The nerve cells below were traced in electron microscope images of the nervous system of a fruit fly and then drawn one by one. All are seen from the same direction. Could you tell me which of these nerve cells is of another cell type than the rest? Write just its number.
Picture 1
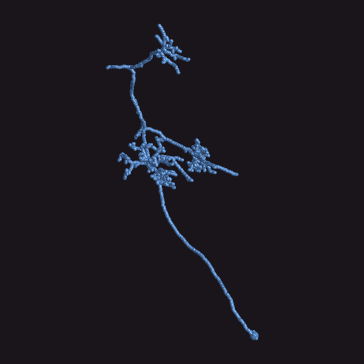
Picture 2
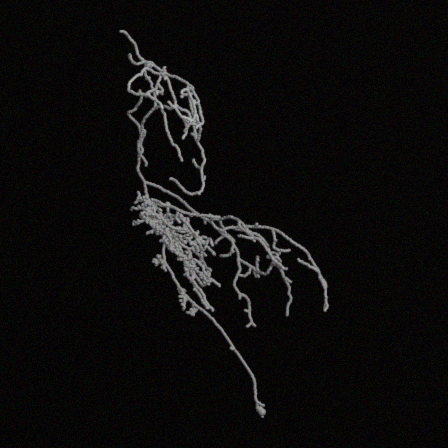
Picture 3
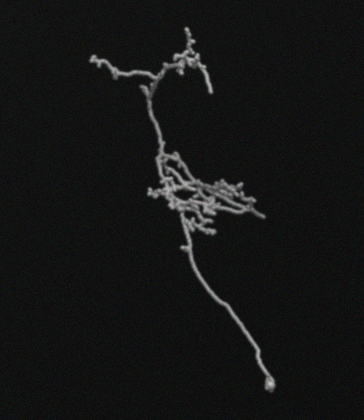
2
